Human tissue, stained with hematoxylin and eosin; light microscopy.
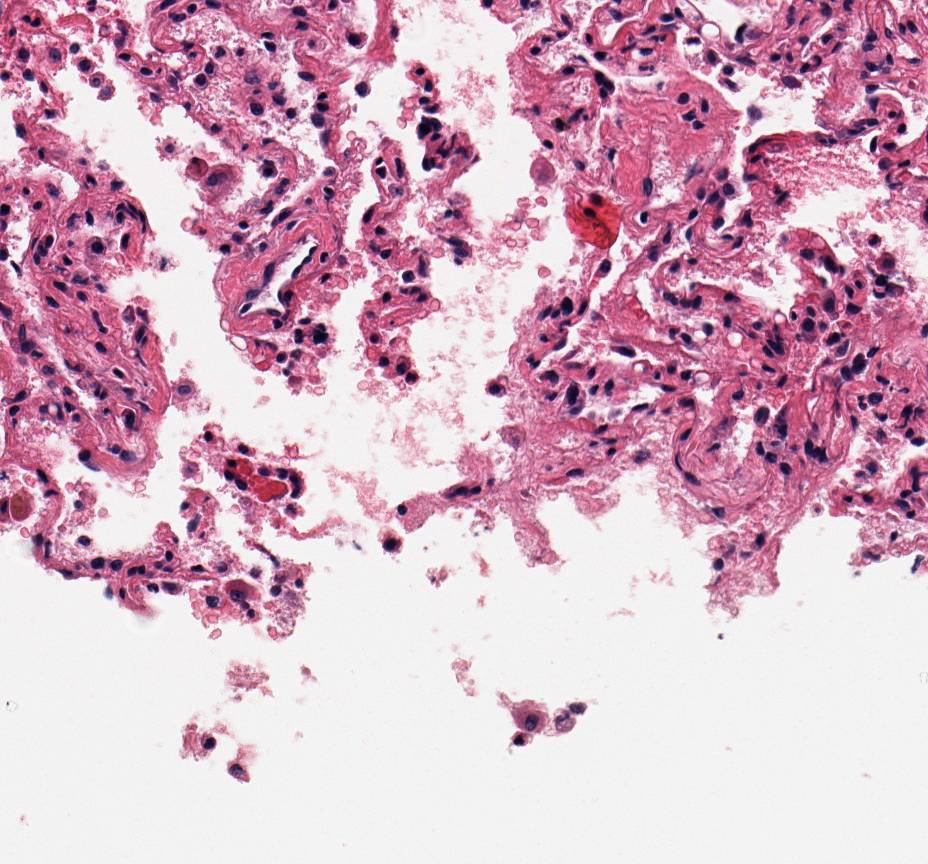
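Lung, upper two-thirds: lace-like network of branching pink septa enclosing irregular empty spaces. Septa thickened by wavy pink fibrillary stroma with elongated dark nuclei. Free in spaces: rounded cells, ample pink cytoplasm, single oval nuclei; small cluster bottom centre. Pale pink flocculent material partly fills central spaces.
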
